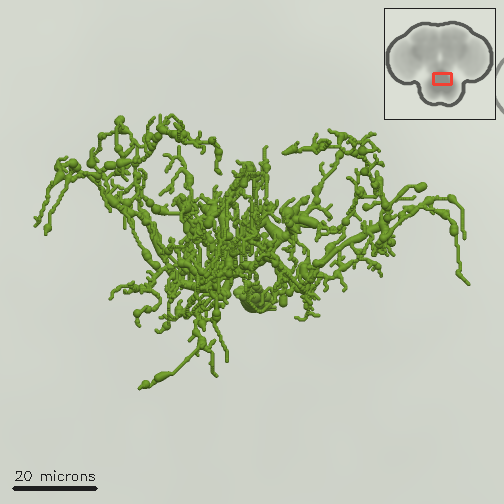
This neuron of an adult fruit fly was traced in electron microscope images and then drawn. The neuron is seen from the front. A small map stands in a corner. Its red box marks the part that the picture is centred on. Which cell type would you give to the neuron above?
IN00A013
